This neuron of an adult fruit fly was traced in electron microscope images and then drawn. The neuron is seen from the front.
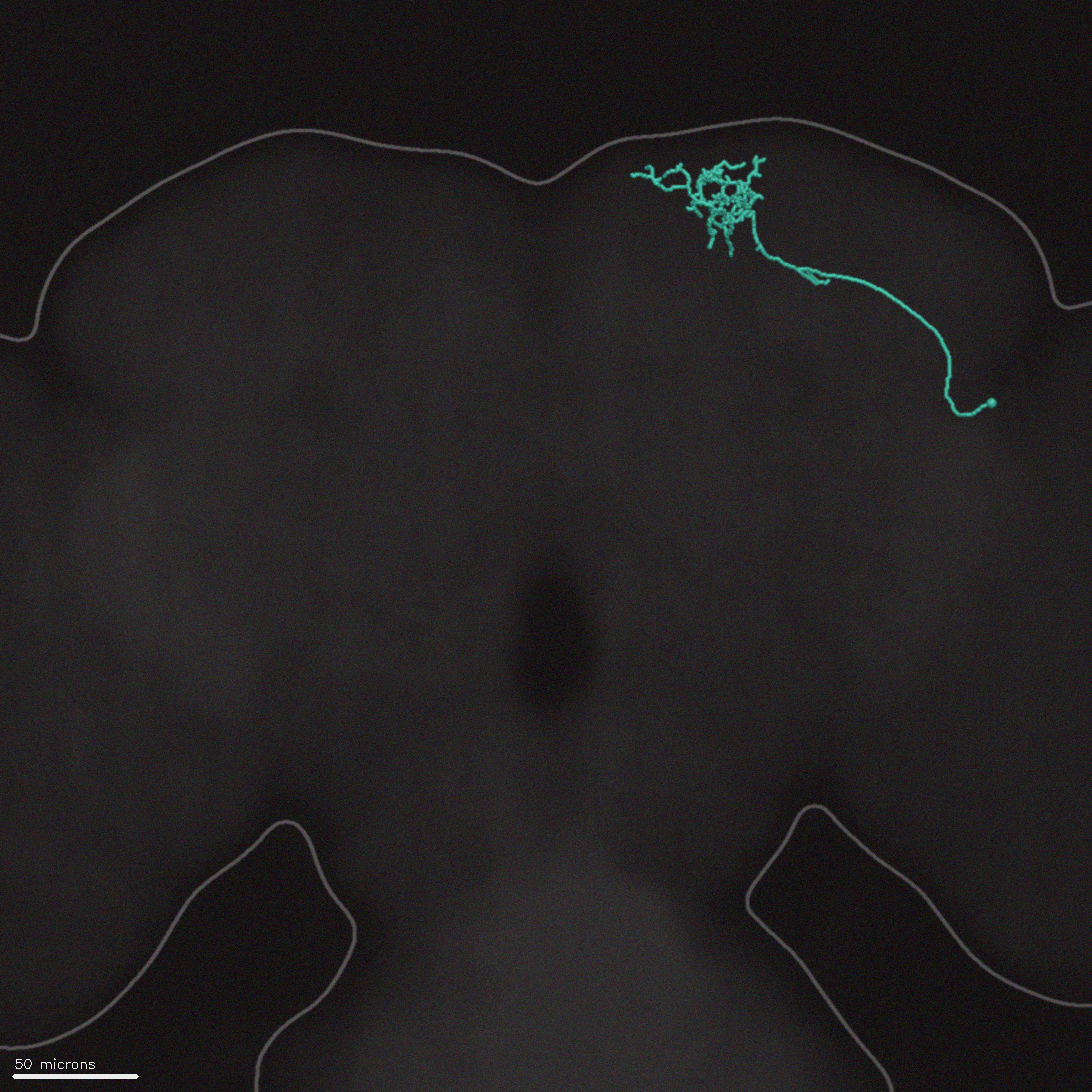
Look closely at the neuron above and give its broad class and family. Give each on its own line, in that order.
central-brain intrinsic neuron
hemilineage SIPa1_ventral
